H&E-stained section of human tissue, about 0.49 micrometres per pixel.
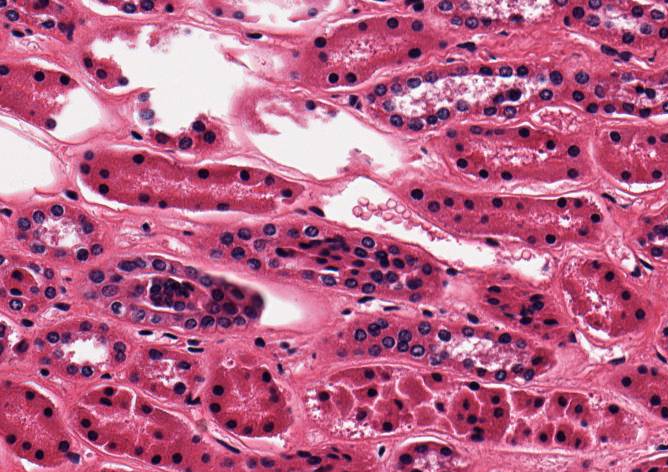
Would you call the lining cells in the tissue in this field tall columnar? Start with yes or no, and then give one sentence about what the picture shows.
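No. Each tubule is lined by a single layer of cuboidal cells.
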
